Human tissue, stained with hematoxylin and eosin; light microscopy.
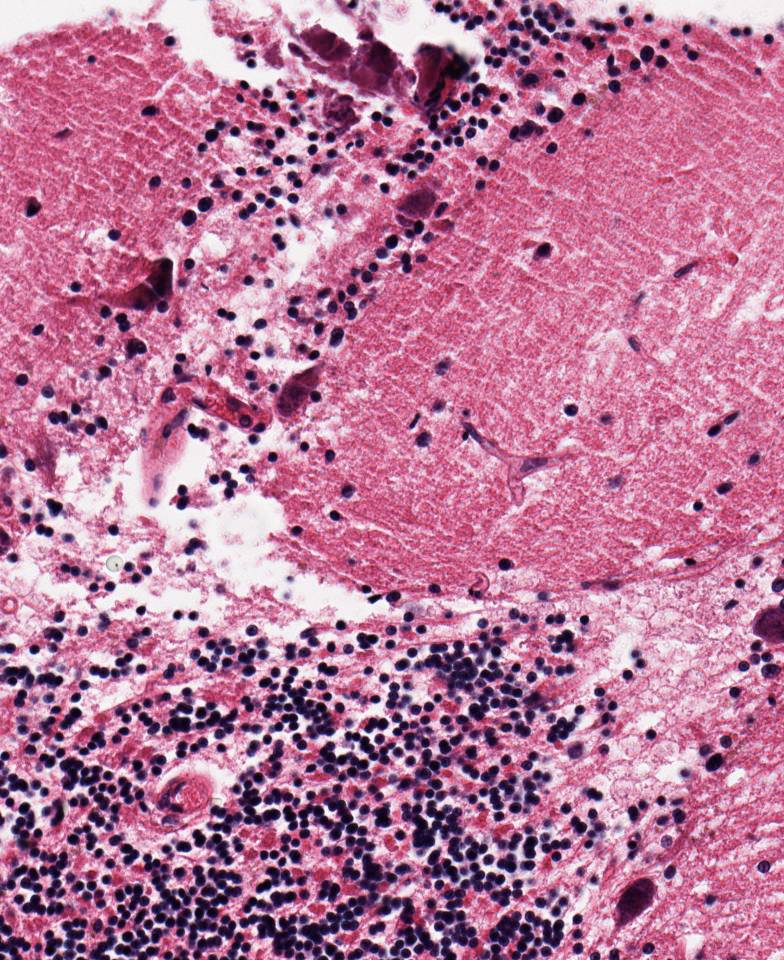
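Cerebellum, haematoxylin and eosin. Look first at the lower half, most crowded at the lower left: small cells with round, densely dark nuclei and almost no visible cytoplasm. Now move to the upper right, a broad pink, finely fibrillar area with only scattered nuclei. Below the middle at the right edge, notice pale, finely vacuolated tissue.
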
